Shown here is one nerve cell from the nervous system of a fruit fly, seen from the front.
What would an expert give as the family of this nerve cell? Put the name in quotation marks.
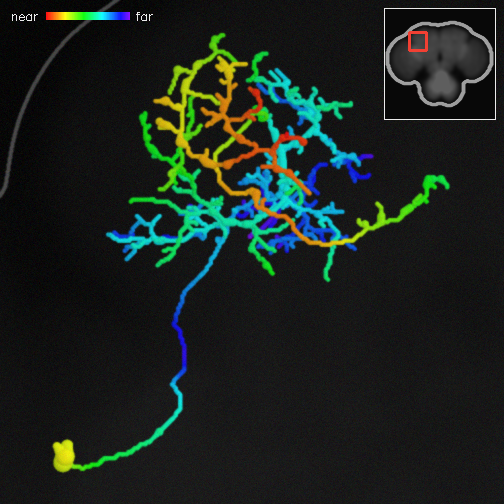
"hemilineage LHa2"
